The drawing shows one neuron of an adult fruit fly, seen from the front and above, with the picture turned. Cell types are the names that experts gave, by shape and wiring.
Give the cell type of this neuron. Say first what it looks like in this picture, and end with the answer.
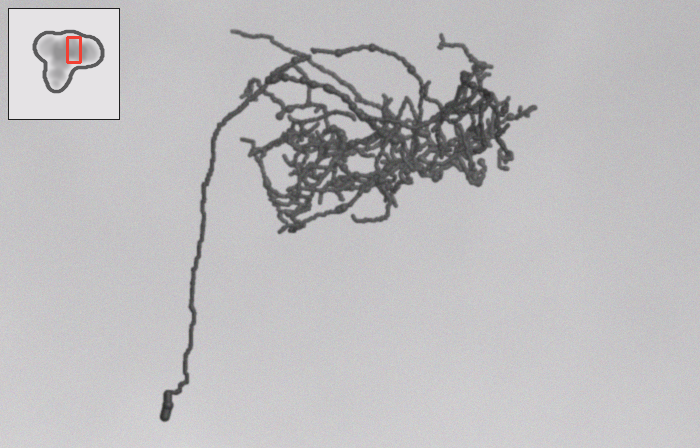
The cell body is at the lower left of the picture. The picture shows dozens of branch ends. This is a central-brain intrinsic neuron. It is of cell type PS118.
